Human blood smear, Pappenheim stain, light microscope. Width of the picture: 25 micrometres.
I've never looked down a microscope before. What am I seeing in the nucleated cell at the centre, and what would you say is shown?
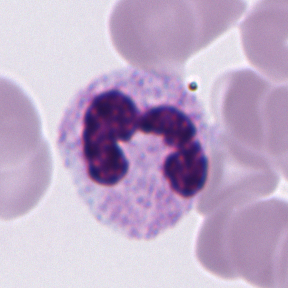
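In this cell the nucleus forms an arch with its open side facing downward, and no nucleoli are visible within it. Fine pink-violet granules are scattered evenly through the cytoplasm, which contains no vacuoles. The cell is a segmented neutrophil.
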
